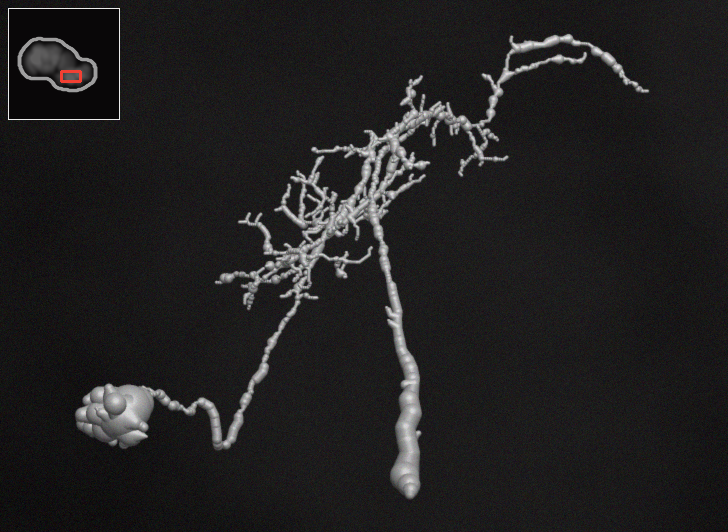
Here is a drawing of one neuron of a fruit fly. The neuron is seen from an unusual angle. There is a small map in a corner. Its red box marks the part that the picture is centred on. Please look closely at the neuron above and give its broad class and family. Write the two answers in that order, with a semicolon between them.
motor neuron of the nerve cord; hemilineage 16B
